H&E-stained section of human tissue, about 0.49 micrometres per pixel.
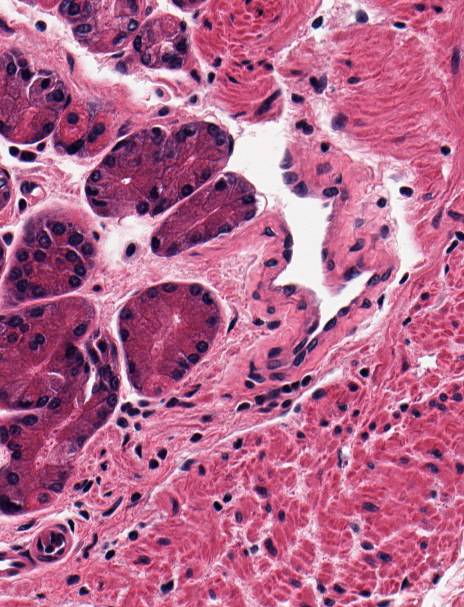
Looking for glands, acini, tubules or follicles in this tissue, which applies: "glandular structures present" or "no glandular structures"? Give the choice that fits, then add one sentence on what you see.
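Glandular structures present. Gland acini occupy the left part of the field, while smooth muscle fills the right side and the lower part.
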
